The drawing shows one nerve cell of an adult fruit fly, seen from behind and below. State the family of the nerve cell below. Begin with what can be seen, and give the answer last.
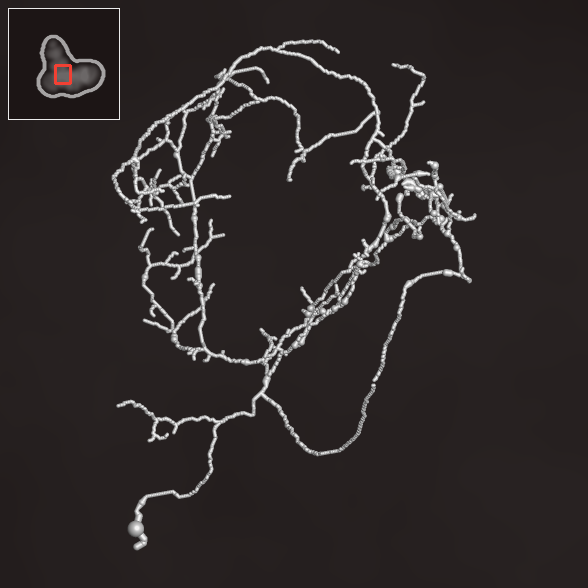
Its cell body lies at the lower left of the picture. The picture shows dozens of branch ends. It is a central-brain intrinsic neuron. The family is hemilineage SLPa&l1_anterior.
